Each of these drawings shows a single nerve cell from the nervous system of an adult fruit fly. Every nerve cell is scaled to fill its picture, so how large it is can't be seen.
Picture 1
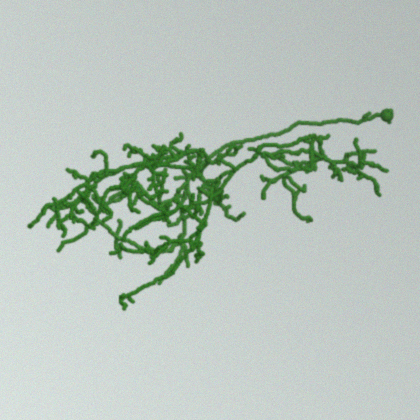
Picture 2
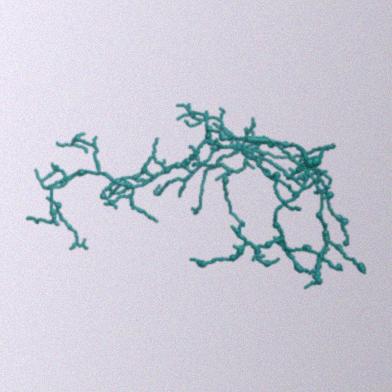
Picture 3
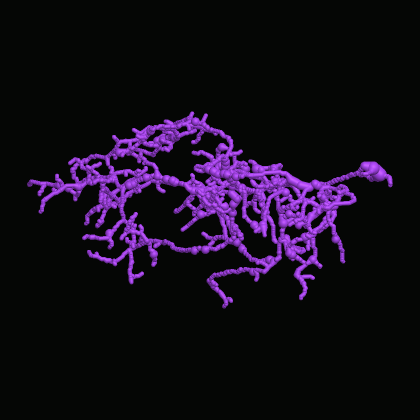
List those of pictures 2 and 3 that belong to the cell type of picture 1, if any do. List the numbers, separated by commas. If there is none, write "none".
3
